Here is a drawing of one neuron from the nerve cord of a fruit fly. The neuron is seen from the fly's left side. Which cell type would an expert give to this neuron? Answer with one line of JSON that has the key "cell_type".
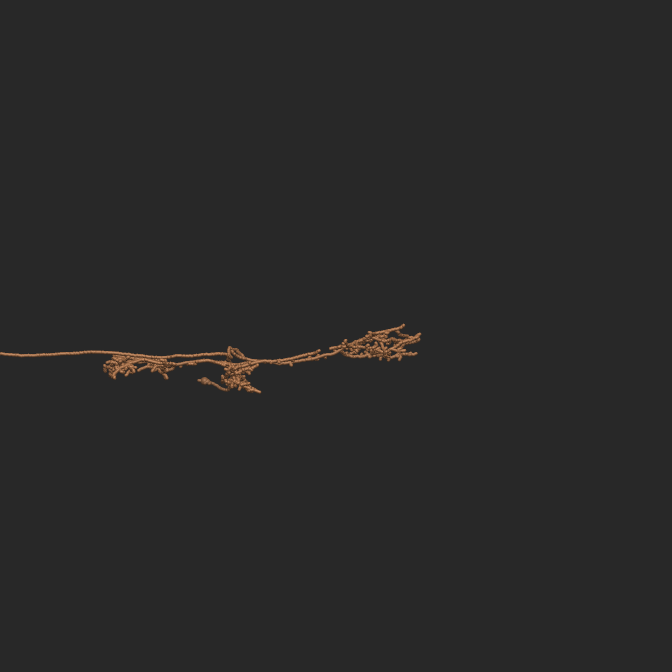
{"cell_type": "AN08B018"}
